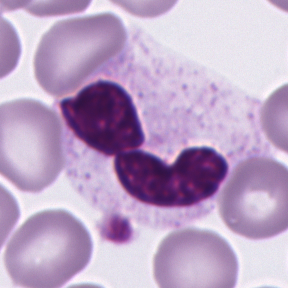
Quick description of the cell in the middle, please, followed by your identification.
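Two separate-looking lobes make up the nucleus, lying diagonally, one at upper left and one at lower right. The cytoplasm is abundant and pale pinkish-lilac, with most of it lying above and to the right of the nucleus. The cell shown is a segmented neutrophil.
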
